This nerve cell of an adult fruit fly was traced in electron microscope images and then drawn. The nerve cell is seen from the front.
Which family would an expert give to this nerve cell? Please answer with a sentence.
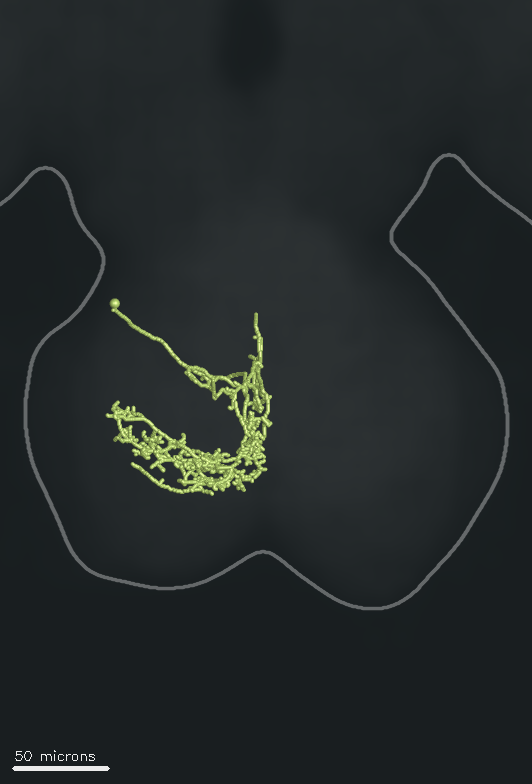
The family is hemilineage 11A.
